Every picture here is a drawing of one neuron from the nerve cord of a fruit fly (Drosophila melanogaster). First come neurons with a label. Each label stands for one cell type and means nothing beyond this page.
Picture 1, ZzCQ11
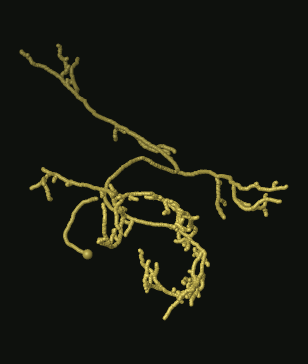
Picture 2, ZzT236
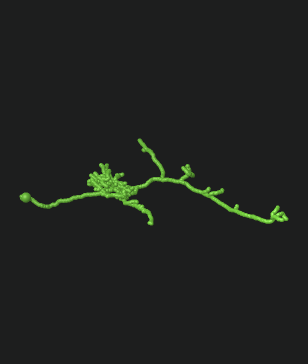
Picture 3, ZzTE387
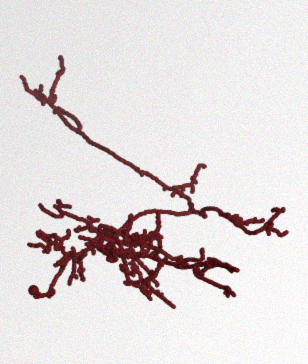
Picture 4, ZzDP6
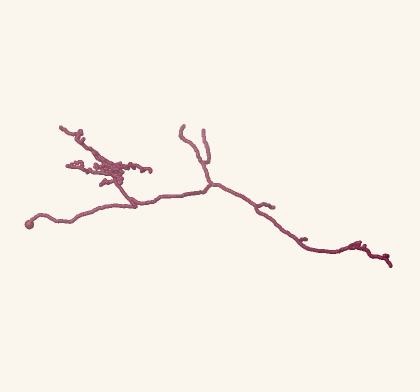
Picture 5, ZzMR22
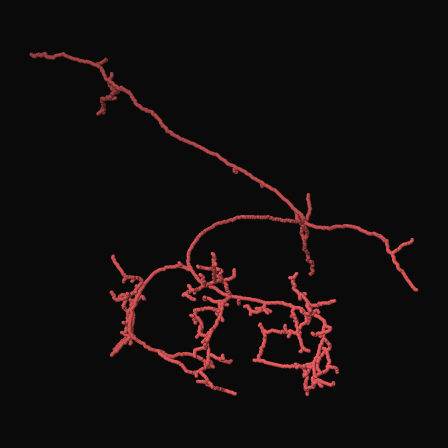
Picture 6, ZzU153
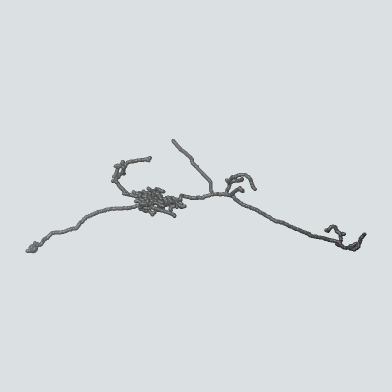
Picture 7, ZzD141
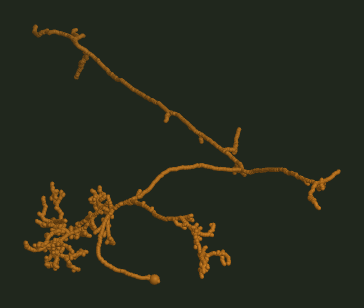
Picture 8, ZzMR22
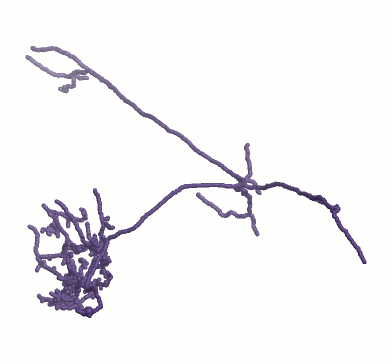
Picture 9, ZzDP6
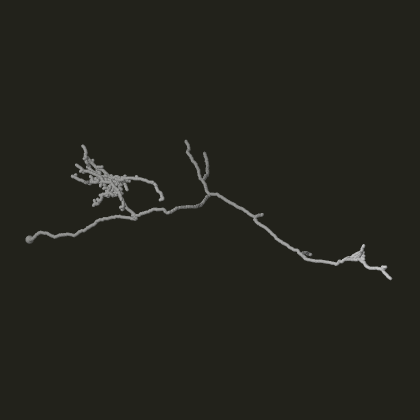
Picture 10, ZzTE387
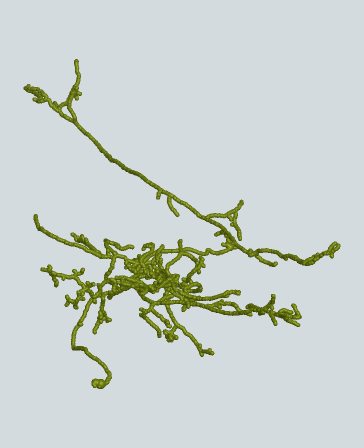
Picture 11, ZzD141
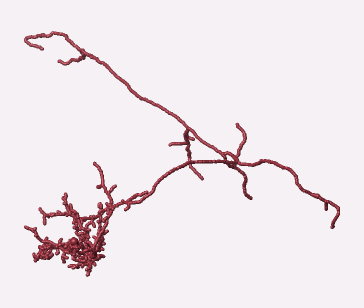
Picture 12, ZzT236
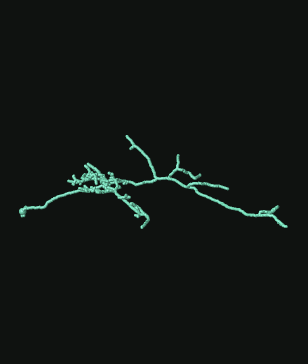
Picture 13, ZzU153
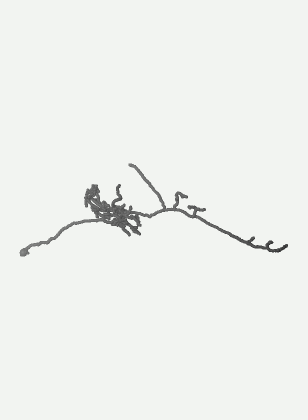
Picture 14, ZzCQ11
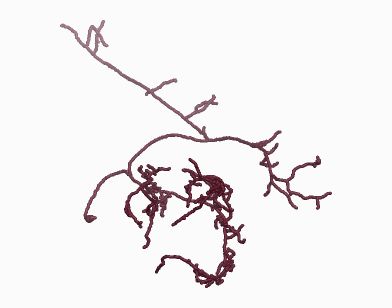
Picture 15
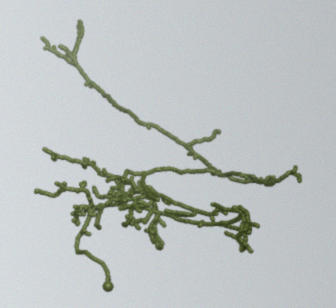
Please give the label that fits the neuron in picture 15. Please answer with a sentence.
It belongs to ZzTE387.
